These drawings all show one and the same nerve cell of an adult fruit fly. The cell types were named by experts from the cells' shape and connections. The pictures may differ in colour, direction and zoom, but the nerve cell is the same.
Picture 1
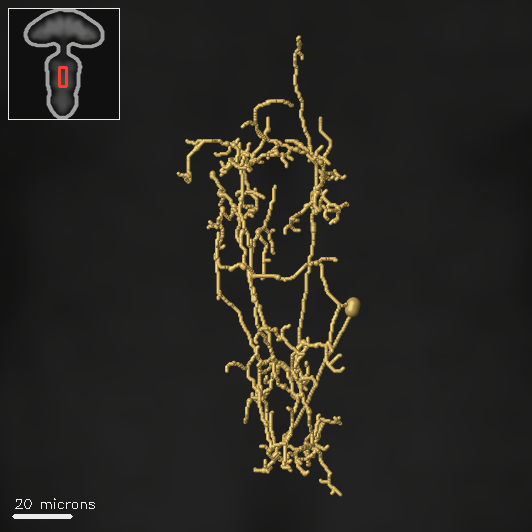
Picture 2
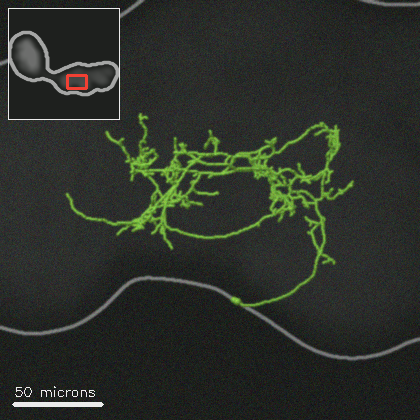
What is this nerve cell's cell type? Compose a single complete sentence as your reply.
The cell type given to this nerve cell is IN05B065.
